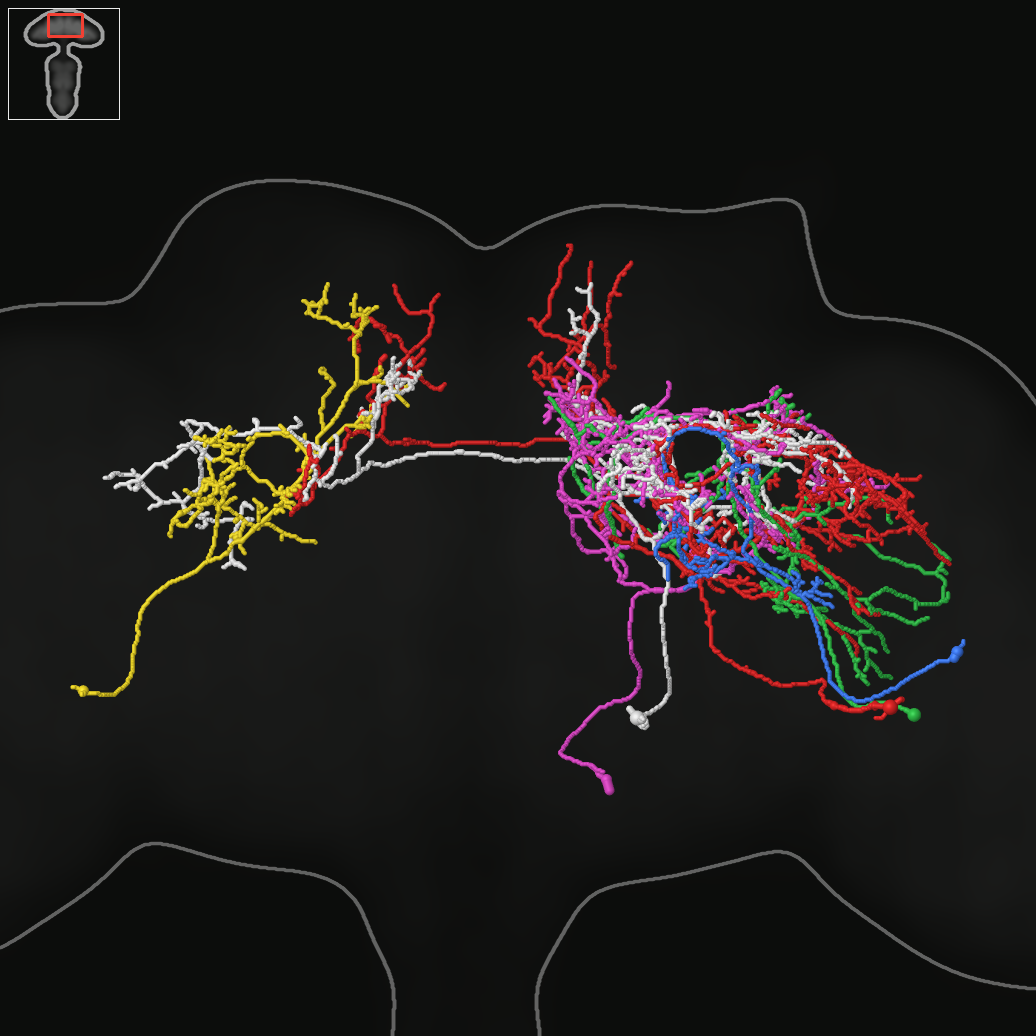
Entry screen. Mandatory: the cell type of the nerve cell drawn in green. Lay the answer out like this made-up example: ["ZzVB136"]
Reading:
["SMP248_d"]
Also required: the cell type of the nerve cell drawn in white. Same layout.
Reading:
["SIP066"]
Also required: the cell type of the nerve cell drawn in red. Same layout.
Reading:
["SLP247"]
